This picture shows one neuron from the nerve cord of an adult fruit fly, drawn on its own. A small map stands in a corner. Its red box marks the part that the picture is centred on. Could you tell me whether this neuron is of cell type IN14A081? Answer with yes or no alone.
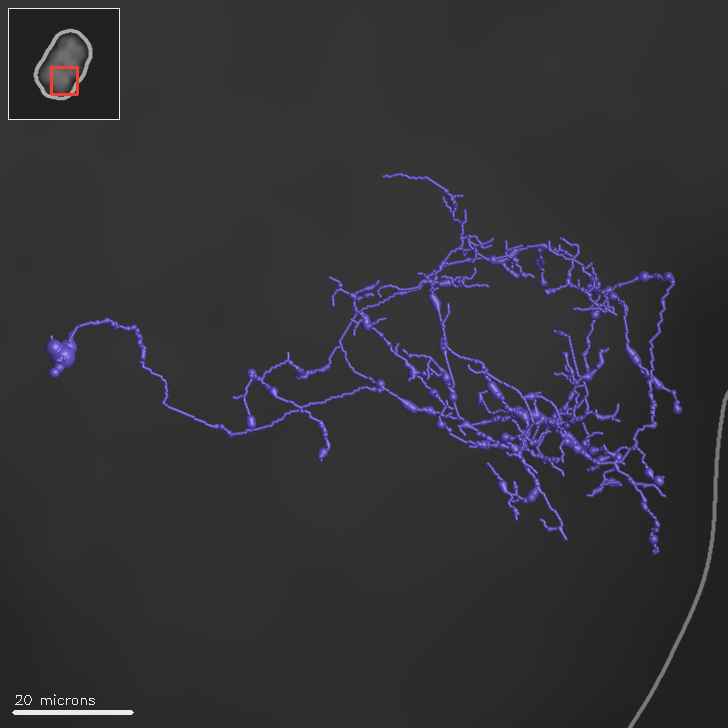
no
